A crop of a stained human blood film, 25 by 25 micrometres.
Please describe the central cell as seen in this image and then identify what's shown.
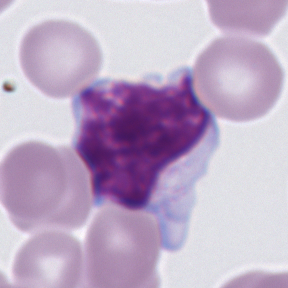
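A single unlobed nucleus fills most of the cell. Its chromatin is dark purple and coarsely clumped, with paler patches between the clumps. The cytoplasm forms a pale grey-blue border, widest on the lower right side of the nucleus, and its edge is ragged and frilled. The cell is a large granular lymphocyte.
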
